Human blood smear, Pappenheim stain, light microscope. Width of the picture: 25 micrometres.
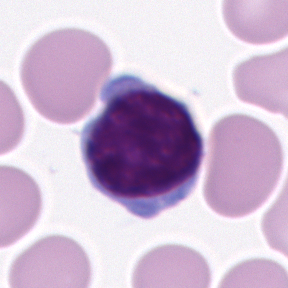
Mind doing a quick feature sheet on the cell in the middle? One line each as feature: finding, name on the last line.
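Cytoplasm: only a thin rim around the nucleus
Pale caps: where the cytoplasm shows most plainly, at the upper left and at the bottom of the cell
Nucleus: neither lobed nor deeply indented
Nucleoli: none can be seen
Cell: a typical lymphocyte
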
